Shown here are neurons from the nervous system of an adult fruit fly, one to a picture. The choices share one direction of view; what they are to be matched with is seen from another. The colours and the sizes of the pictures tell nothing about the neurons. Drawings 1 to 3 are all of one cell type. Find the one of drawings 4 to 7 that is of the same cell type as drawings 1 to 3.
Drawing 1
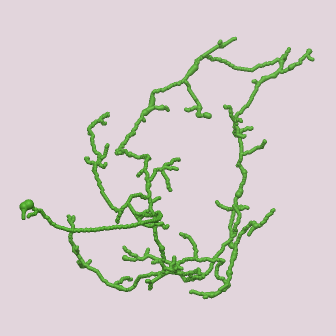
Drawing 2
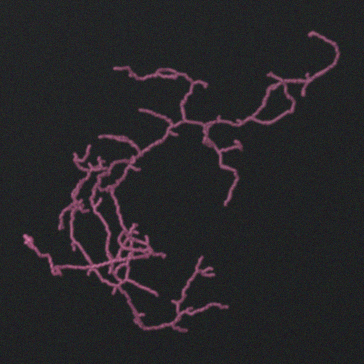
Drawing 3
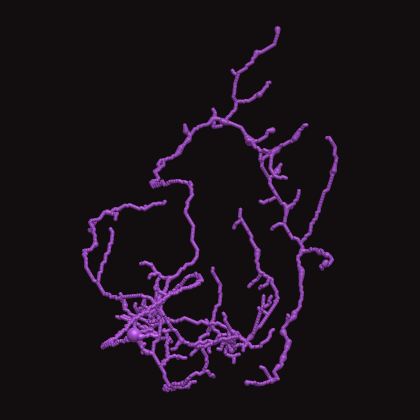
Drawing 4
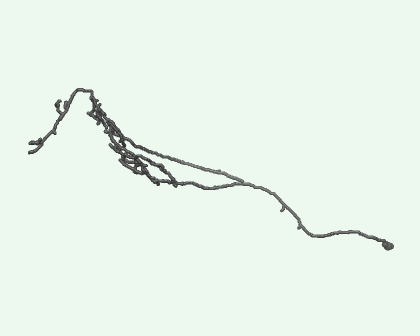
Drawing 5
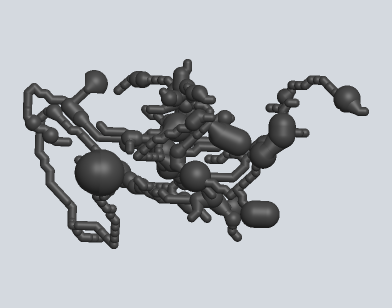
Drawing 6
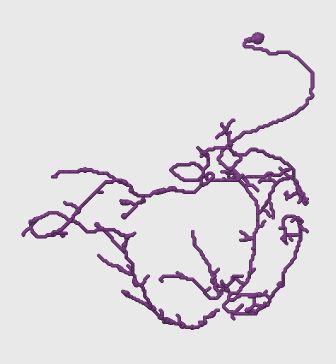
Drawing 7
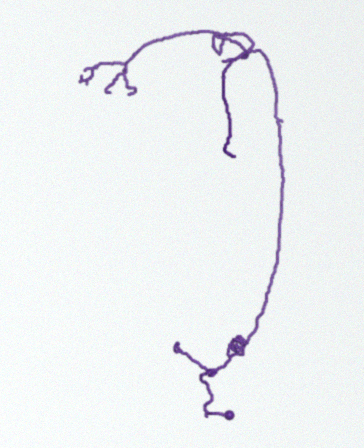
Drawing 6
